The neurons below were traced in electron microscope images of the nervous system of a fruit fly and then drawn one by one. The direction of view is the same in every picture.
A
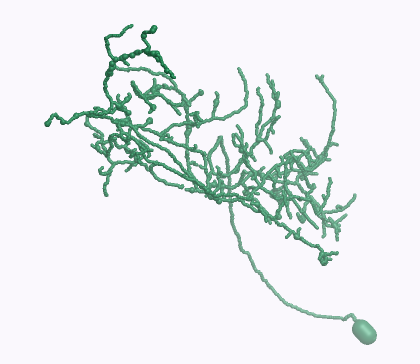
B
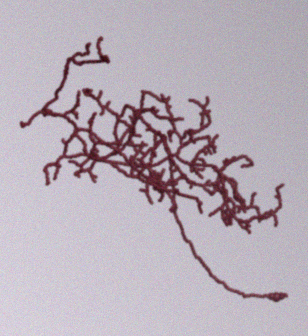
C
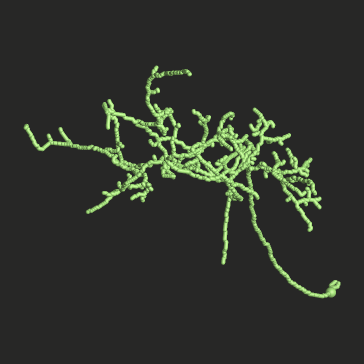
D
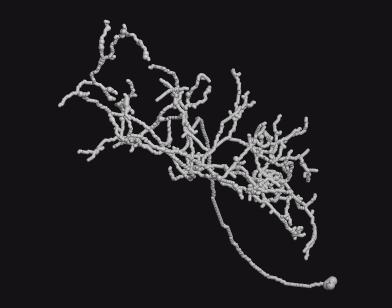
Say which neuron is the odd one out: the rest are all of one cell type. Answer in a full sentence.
The neuron in picture C is of another cell type than the rest.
